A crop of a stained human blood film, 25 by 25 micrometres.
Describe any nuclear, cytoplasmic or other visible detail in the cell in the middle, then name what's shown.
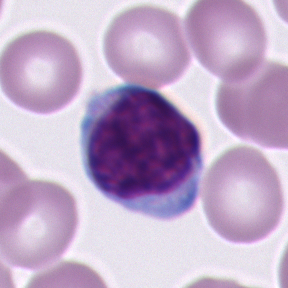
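Most of the cell is filled by the nucleus, whose chromatin is dark and coarsely clumped. No nucleoli are visible, and no vacuoles are seen in the cytoplasm. This is a typical lymphocyte.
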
